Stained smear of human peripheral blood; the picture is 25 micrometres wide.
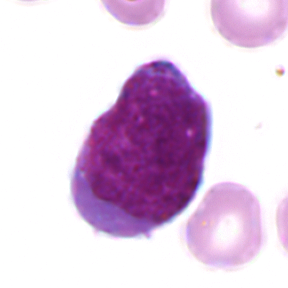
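Atypical promyelocyte, the cell in the middle of a stained smear of human peripheral blood. The cell is oval, about 16 by 11 micrometres, with a slightly bumpy upper end. Its nucleus, about 14 by 11 micrometres, takes up about 80% of the cell's area and stains a deep reddish purple. The chromatin is finely stippled and has no coarse dark blocks. Cytoplasm shows mainly as a crescent at the lower-left end of the cell.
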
